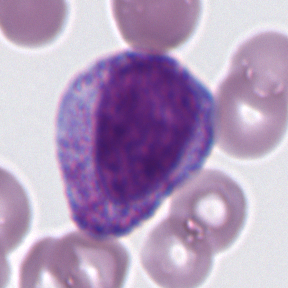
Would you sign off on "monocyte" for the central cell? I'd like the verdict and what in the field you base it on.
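The central cell has a smooth outline without surface projections and deep purple chromatin with a mottled texture. Its bluish-violet cytoplasm is broadest on the left, is filled with fine pink-purple granules and has no vacuoles.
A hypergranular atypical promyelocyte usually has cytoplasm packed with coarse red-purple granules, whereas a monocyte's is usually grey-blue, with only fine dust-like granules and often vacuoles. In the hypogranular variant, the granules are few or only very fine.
The granule-filled cytoplasm favours atypical promyelocyte, the lack of vacuoles counts against monocyte, and the fineness of the granules fits both. This is an atypical promyelocyte, not a monocyte.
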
